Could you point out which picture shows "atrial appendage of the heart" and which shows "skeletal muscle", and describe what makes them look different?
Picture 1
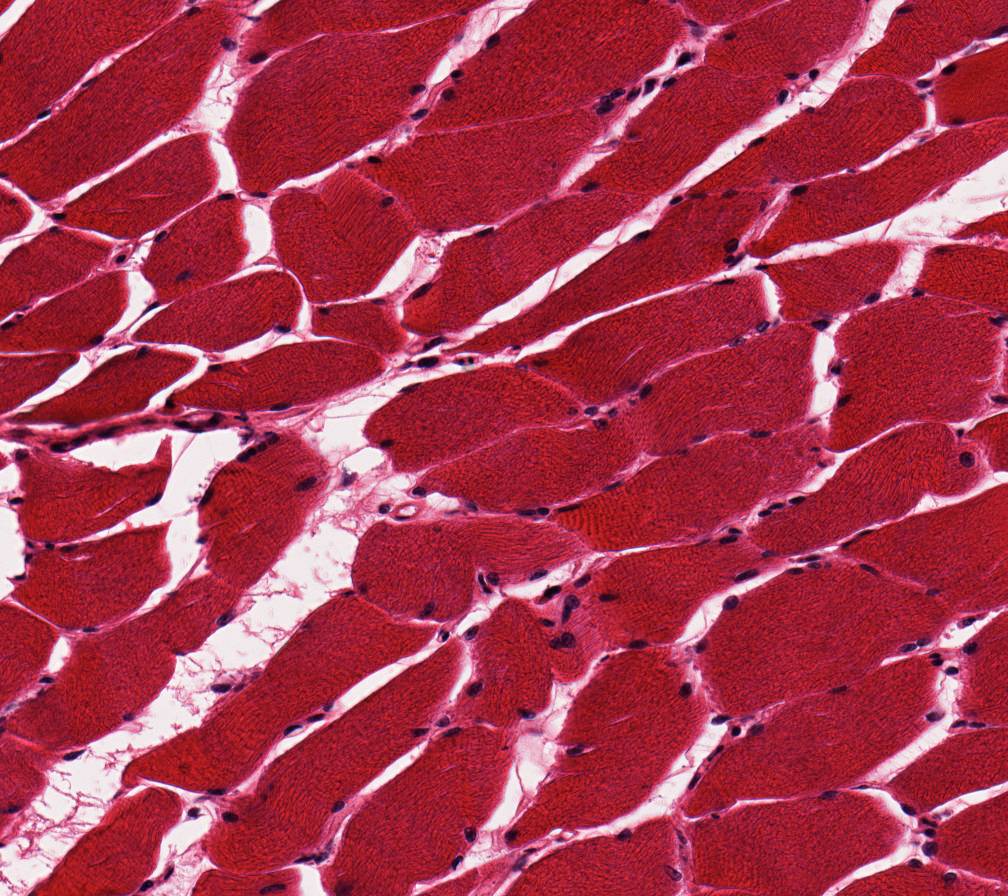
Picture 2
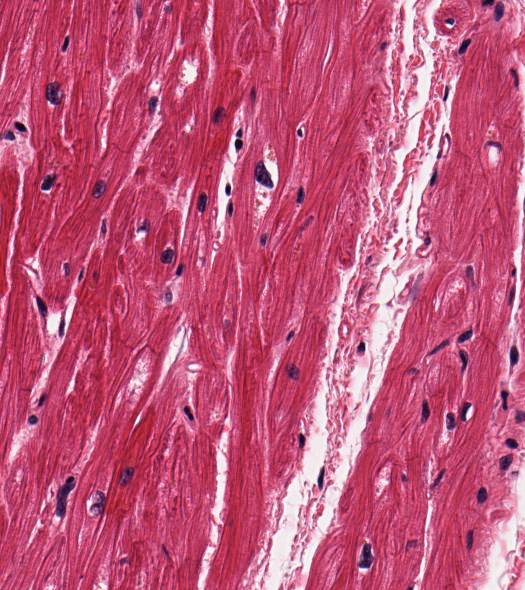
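So, picture 1 is skeletal muscle and picture 2 the atrial appendage of the heart. In the first, fibre profiles are polygonal to elongated oval, deep even red, many with fine fibrillar lines. Dark, flattened nuclei sit at the edges, not the centres. In the second, fibres branch and join neighbours, and some nuclei have a pale, clear zone at their ends. A wider band of loose, pale connective tissue with a few small dark nuclei runs diagonally just right of centre; there are no fat cells anywhere.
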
